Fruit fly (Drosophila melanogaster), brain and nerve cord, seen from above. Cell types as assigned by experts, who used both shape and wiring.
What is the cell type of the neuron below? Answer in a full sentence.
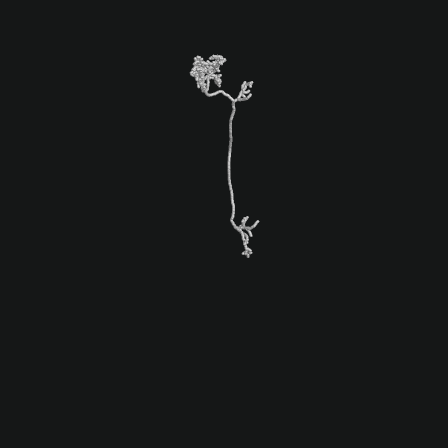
The cell type is DNg47.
